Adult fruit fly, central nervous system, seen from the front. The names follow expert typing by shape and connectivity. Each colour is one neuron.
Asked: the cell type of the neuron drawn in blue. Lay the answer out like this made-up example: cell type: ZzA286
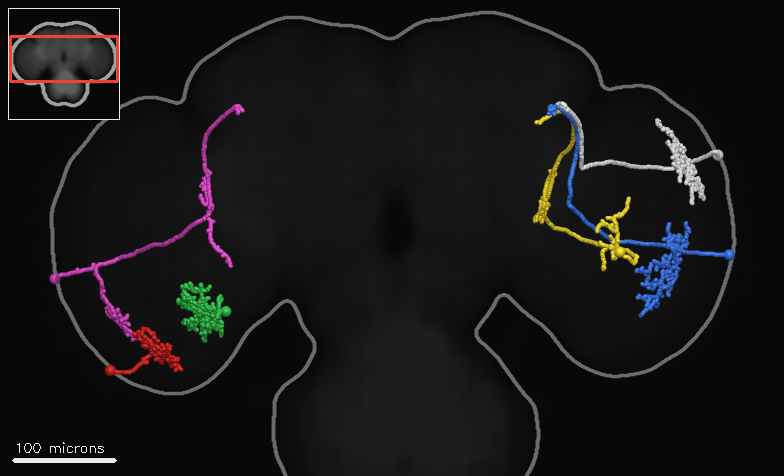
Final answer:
cell type: MeTu3b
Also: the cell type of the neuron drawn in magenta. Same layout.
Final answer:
cell type: MeTu4a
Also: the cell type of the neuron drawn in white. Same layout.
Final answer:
cell type: MeTu1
